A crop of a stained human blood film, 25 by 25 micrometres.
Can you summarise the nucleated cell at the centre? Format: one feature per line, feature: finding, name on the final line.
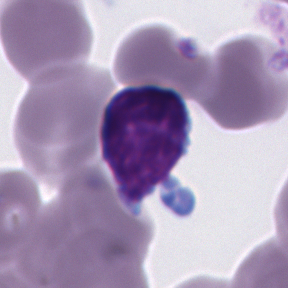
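Nucleus: fills almost the whole cell
Cytoplasm: no broad rim visible around nucleus
Bleb: small, pale blue, sticking out from lower cell edge
Granules: none distinct
Name: typical lymphocyte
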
